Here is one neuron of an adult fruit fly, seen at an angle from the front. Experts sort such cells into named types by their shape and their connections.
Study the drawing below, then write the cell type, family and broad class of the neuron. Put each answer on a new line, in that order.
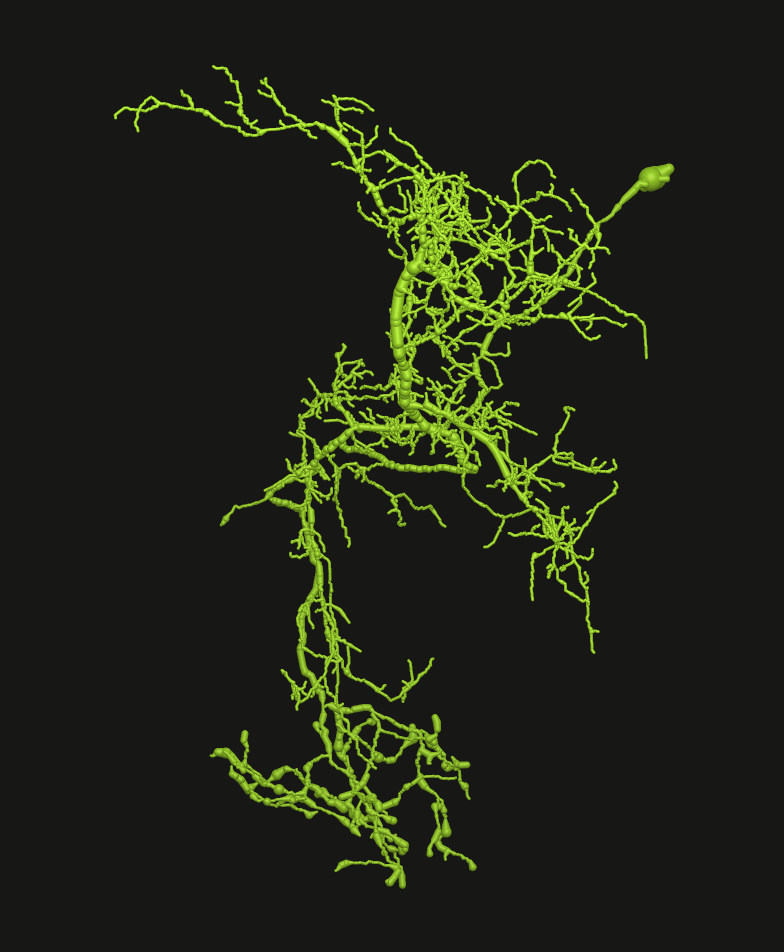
SIP091
hemilineage DM6_central1
central-brain intrinsic neuron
